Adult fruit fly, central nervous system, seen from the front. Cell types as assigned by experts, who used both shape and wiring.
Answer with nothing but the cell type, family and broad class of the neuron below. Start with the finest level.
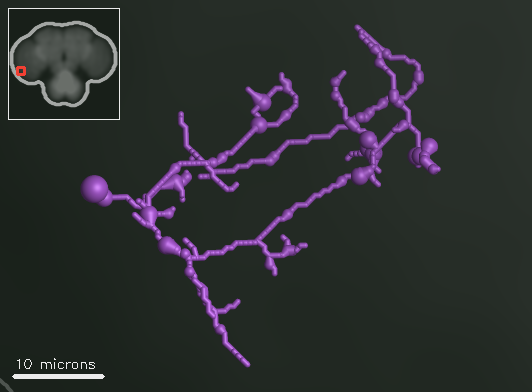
Cm2; Cm; optic-lobe intrinsic neuron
